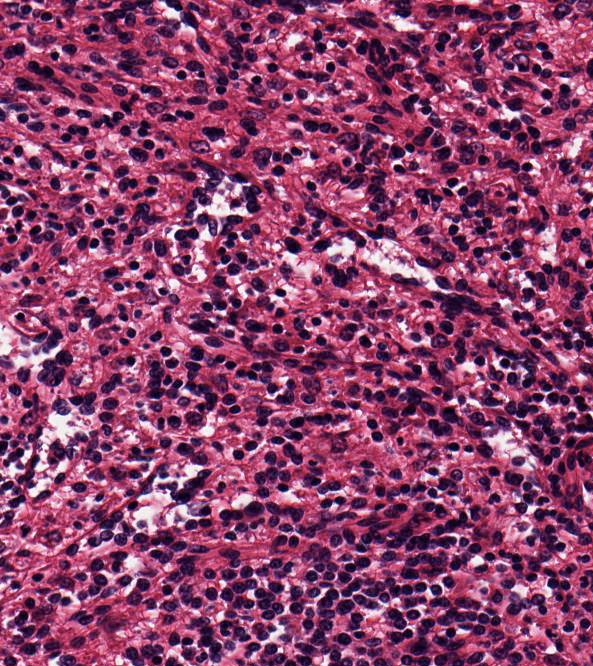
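Spleen: dense, diffuse cellularity throughout, with no lobules or other organised units. Most cells are small, having round, darkly stained nuclei and scant cytoplasm. Small, irregular, slit-like clear spaces lie scattered, mainly in the middle and left. Glands and epithelium are absent from the entire field.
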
